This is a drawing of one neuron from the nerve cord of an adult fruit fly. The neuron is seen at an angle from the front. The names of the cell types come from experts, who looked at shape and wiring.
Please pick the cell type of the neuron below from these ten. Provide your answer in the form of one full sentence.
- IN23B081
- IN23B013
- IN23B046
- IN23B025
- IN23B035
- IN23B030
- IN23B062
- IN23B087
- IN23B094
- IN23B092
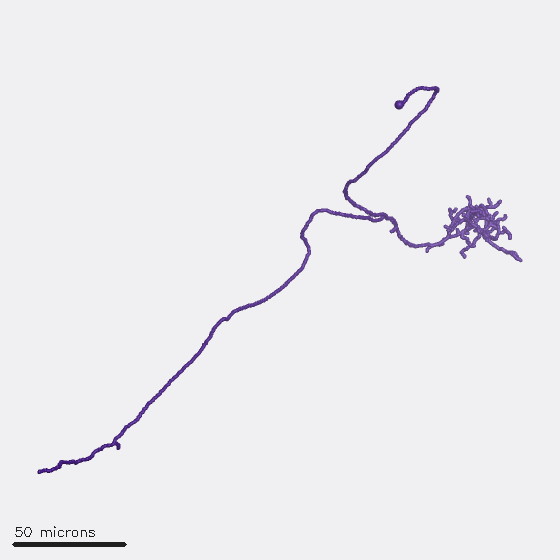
As a matter of cell type, the neuron is IN23B081.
